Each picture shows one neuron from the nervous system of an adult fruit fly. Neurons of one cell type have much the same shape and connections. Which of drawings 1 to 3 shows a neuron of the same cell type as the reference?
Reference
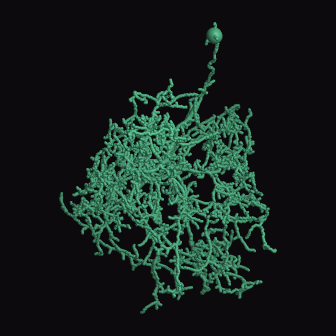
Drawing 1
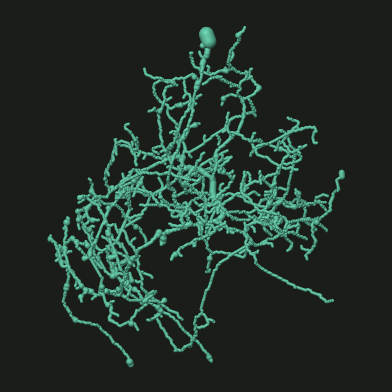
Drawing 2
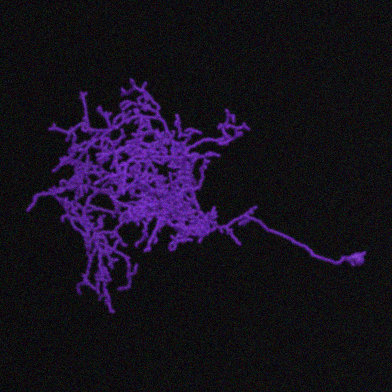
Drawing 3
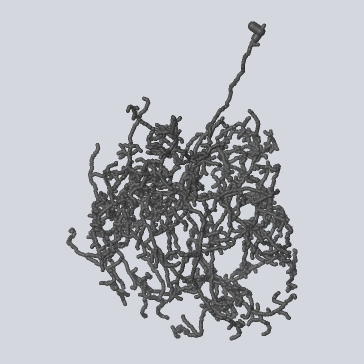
3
